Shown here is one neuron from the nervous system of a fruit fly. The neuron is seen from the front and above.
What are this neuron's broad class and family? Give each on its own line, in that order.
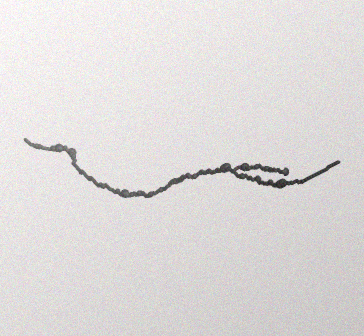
sensory neuron entering the brain
class mechanosensory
